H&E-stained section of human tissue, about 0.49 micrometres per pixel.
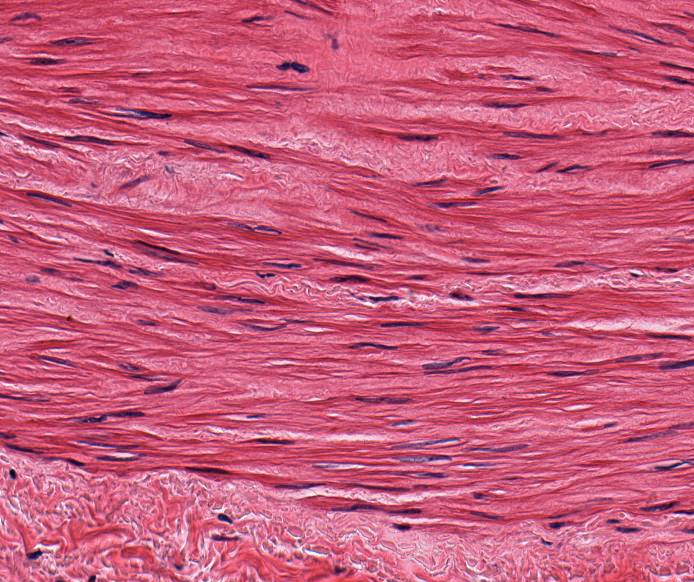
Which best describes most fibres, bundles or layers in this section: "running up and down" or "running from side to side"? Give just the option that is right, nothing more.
Running from side to side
